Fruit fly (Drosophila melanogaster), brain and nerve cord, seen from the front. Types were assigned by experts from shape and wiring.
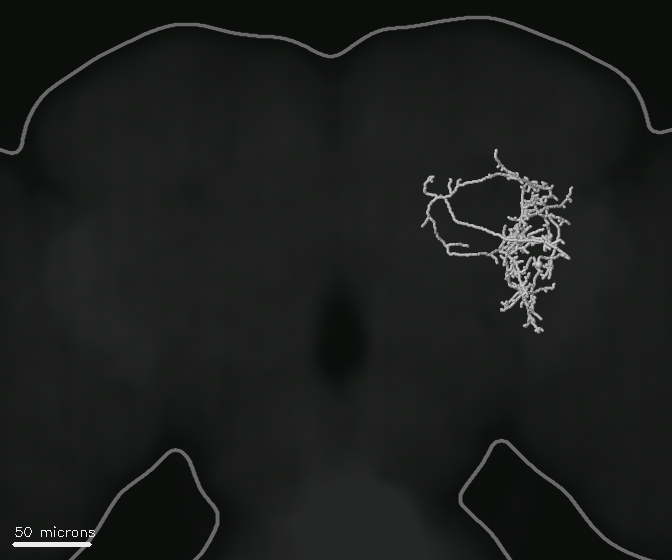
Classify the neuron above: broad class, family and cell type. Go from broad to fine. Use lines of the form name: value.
broad class: central-brain intrinsic neuron
family: hemilineage VLPa1_medial
cell type: CB3269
